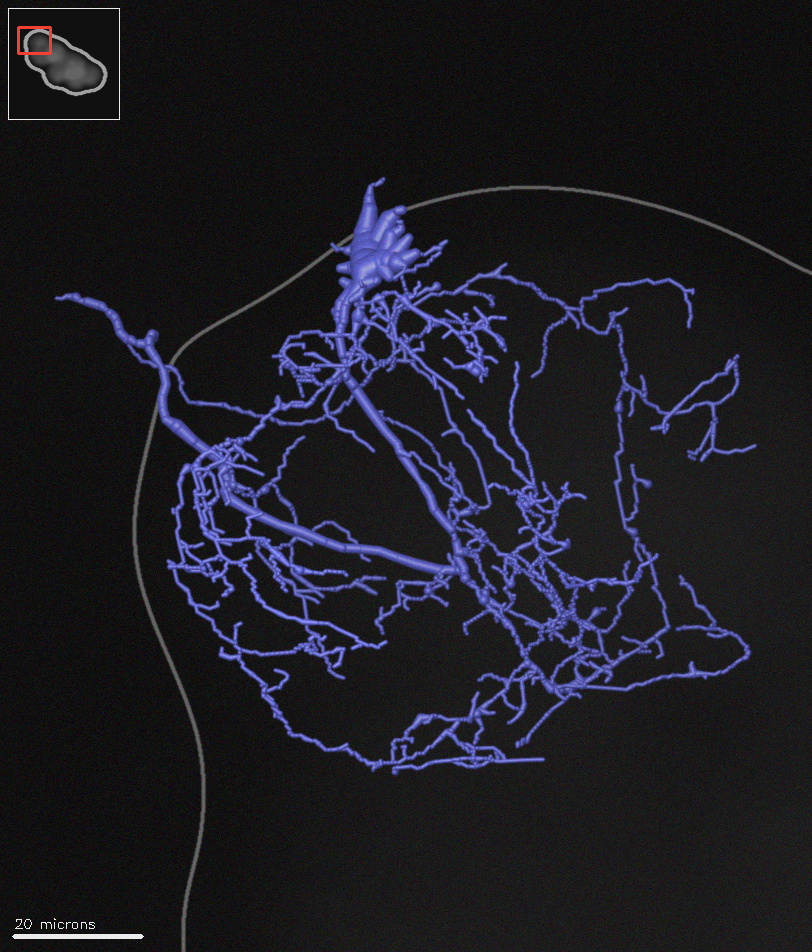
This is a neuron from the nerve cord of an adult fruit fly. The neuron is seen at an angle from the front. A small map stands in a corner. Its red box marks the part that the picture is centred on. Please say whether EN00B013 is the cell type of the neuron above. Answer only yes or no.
no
